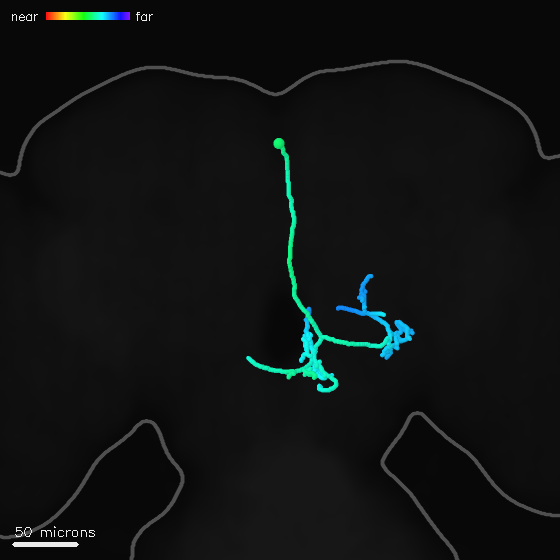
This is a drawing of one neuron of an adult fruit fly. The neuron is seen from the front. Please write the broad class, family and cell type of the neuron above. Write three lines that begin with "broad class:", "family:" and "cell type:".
broad class: central-brain intrinsic neuron
family: hemilineage DM1_antero_ventral
cell type: WED103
